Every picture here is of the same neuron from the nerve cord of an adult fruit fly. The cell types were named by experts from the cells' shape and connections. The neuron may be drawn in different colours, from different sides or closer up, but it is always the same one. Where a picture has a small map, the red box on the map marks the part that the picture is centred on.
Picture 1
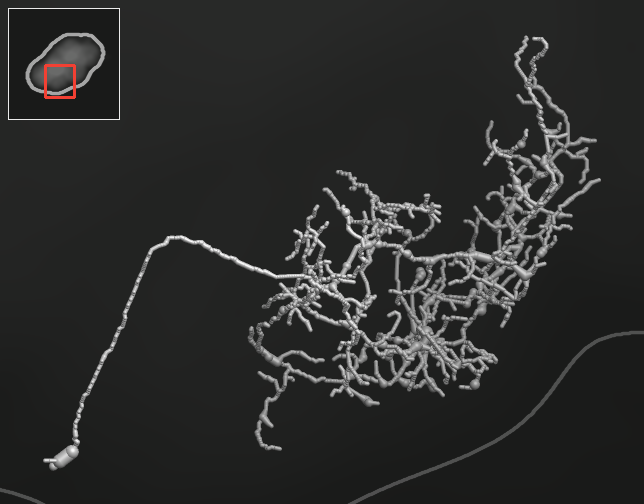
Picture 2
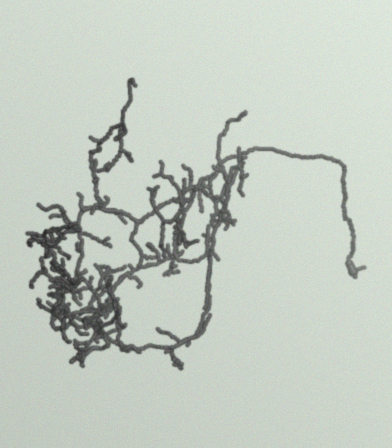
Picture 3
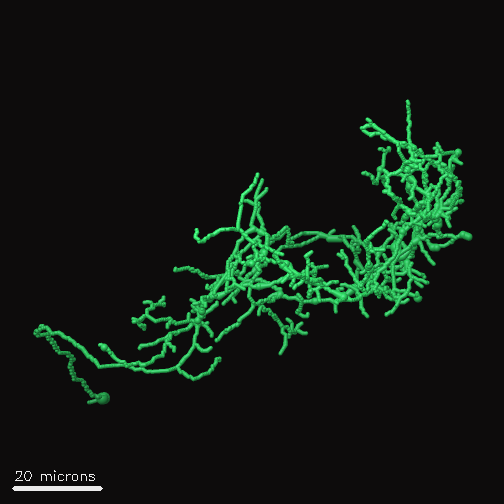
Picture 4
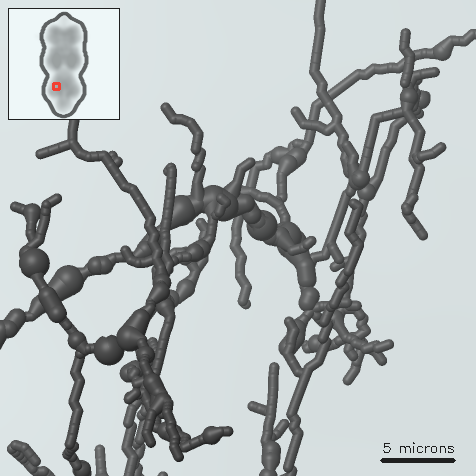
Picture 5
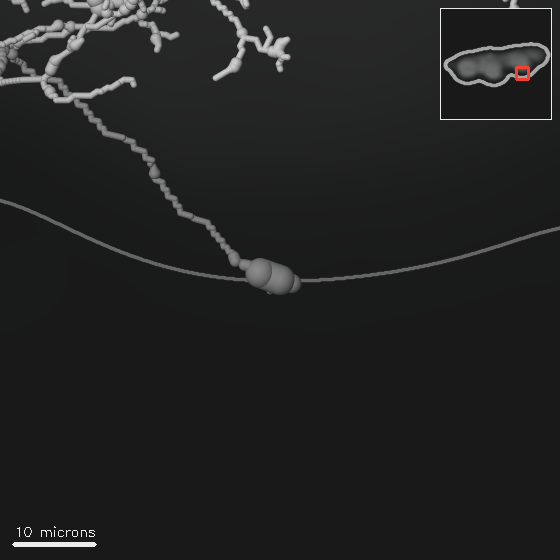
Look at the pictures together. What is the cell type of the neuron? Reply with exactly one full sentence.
This neuron is included in the cell type IN14A032.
